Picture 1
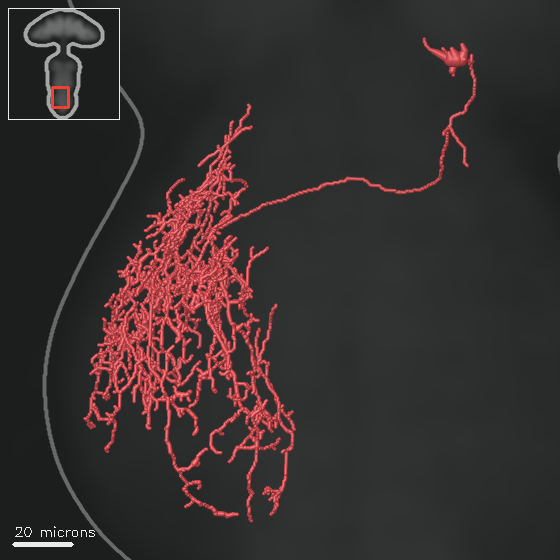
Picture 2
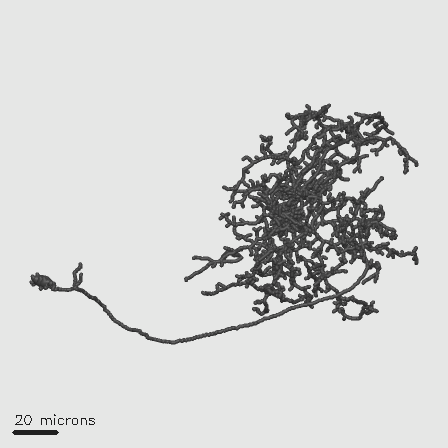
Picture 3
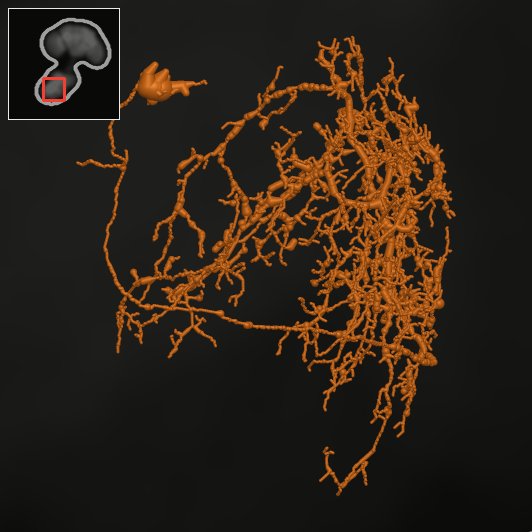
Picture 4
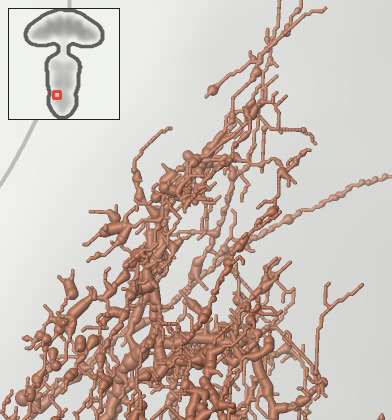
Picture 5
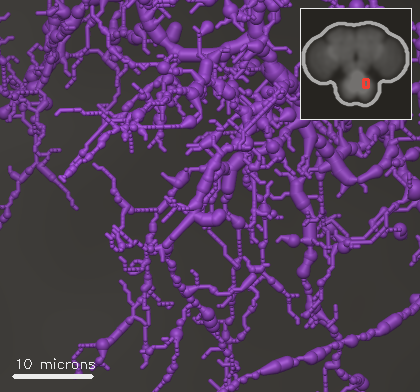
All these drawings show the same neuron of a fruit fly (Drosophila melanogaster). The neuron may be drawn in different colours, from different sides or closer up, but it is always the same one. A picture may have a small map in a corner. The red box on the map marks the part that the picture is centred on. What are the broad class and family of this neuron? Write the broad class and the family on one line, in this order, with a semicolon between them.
nerve-cord intrinsic neuron; hemilineage 01A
